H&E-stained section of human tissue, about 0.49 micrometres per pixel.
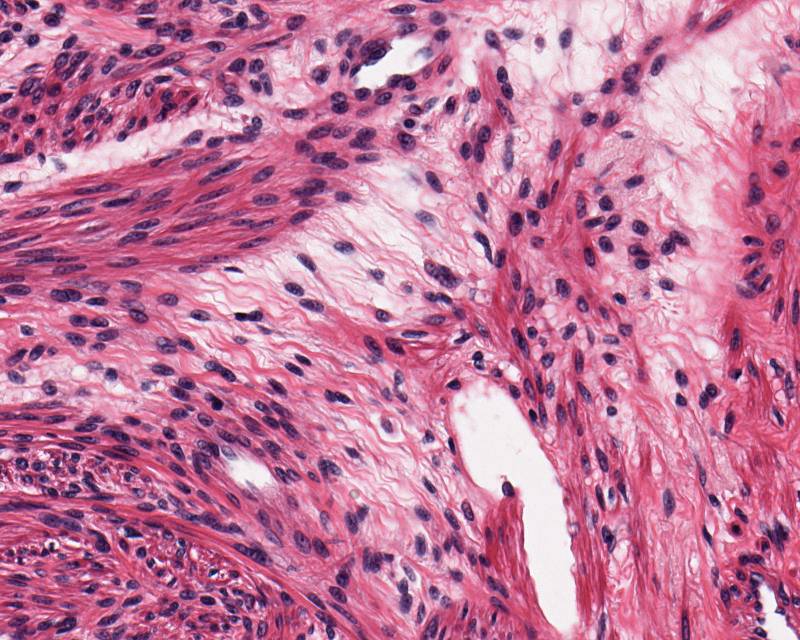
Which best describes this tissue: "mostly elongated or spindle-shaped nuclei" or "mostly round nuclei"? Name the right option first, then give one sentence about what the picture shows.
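Mostly elongated or spindle-shaped nuclei. The spindle cell nuclei are elongated and dark-staining.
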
